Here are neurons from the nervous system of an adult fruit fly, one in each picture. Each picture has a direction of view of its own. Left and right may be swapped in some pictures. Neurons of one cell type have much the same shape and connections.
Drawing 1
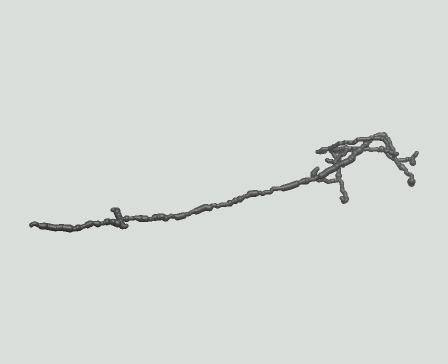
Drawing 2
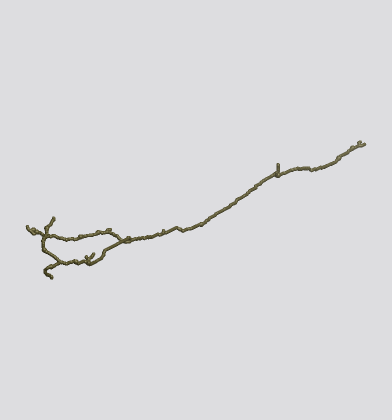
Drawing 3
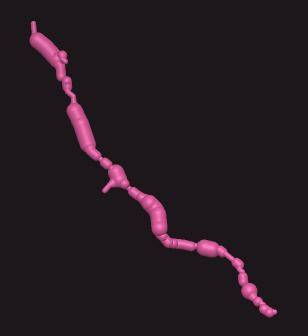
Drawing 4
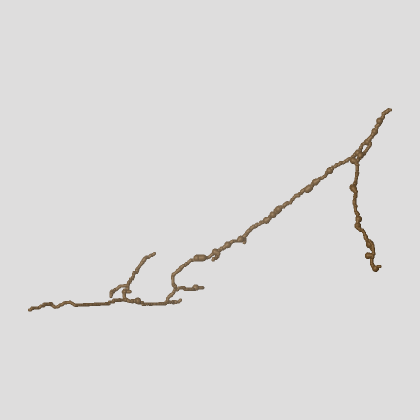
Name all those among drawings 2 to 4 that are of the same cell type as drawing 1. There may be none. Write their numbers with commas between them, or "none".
none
